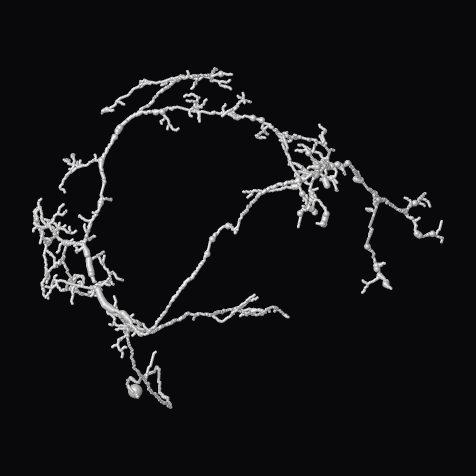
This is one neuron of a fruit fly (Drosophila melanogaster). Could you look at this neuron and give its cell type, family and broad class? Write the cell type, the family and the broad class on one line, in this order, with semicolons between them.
AVLP541; hemilineage VLPp1; central-brain intrinsic neuron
